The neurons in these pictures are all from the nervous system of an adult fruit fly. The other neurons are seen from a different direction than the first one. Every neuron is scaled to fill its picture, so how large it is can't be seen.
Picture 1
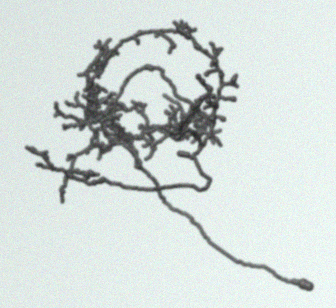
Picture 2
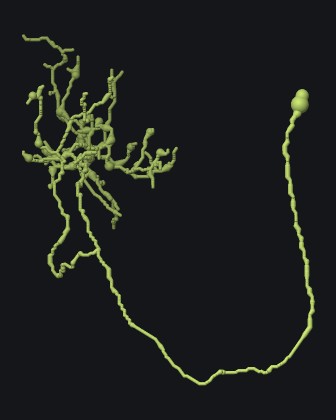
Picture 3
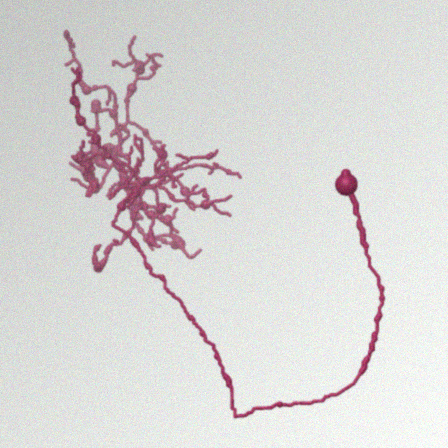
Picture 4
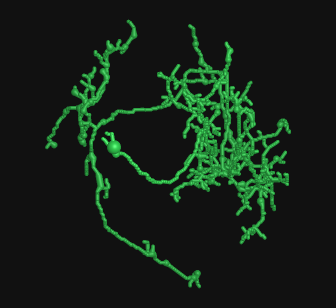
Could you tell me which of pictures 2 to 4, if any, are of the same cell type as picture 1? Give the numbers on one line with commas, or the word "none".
4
